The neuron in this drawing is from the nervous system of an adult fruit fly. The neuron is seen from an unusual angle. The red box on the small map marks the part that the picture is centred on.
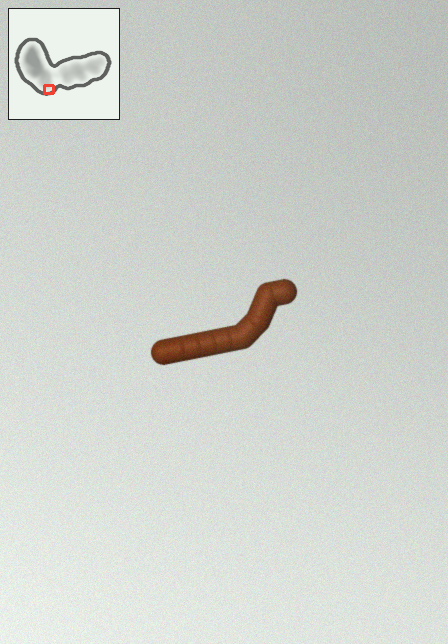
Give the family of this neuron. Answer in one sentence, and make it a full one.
When grouped by family, this neuron is class visual.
